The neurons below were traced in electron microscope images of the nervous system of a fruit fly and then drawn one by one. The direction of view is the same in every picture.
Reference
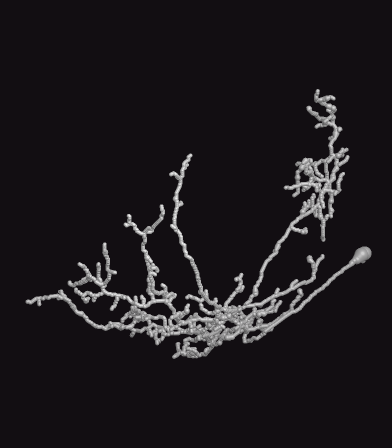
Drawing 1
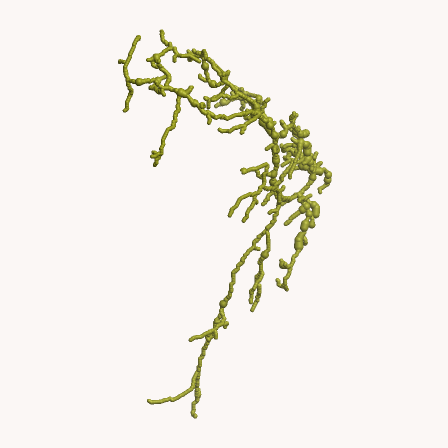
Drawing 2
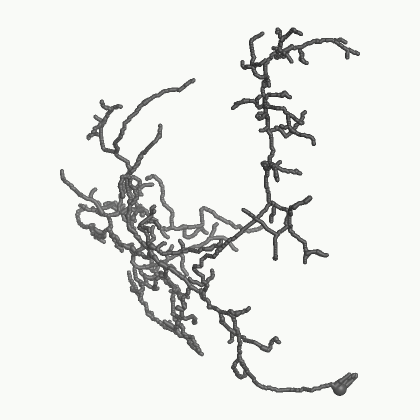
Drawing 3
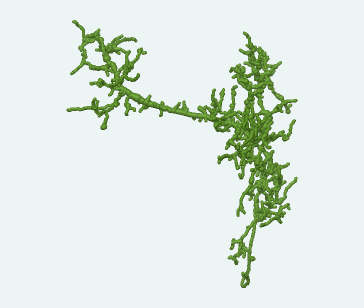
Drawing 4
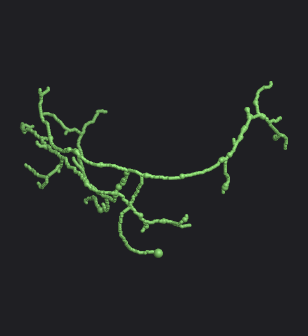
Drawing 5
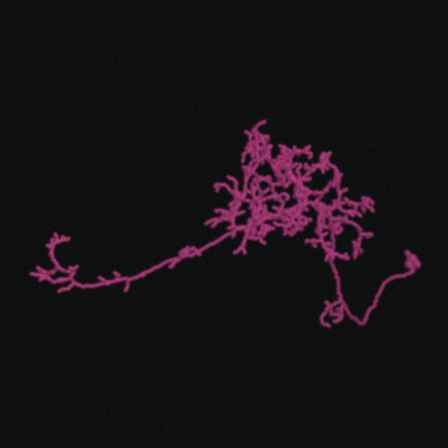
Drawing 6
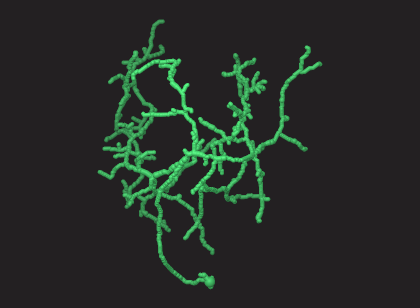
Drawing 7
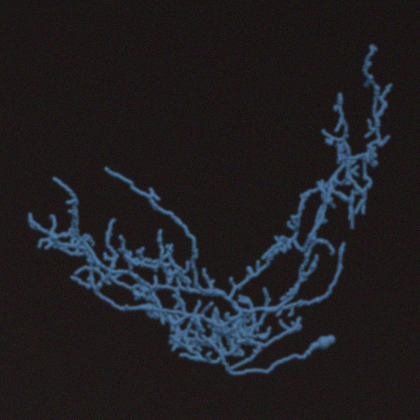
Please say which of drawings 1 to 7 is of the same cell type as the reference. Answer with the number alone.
7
